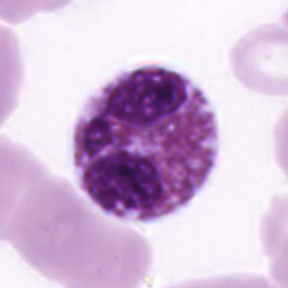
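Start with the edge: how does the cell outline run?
Round and smooth.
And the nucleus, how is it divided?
Into three separate lobes, mostly in the left half of the cell, with no nucleoli visible.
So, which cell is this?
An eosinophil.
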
